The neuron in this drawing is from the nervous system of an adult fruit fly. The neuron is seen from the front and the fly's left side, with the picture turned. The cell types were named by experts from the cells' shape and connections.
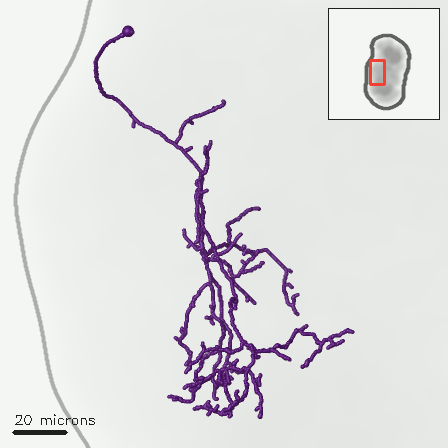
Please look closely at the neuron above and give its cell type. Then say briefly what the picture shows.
Its cell type is SMP207. It is a central-brain intrinsic neuron. The cell body is at the upper left of the picture. By the scale bar it is about 150 microns tall in this view. The picture shows dozens of branch ends.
